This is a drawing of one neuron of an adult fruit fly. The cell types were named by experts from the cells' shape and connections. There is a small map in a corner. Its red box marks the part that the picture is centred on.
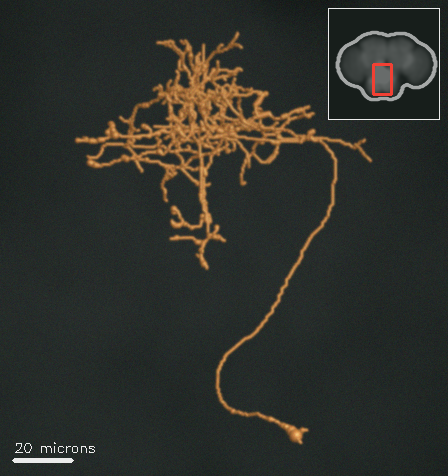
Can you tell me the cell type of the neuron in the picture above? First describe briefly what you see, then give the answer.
By the scale bar it is about 140 microns tall in this view. The picture shows dozens of branch ends. This is a nerve-cord intrinsic neuron. Its cell type is IN06A023.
